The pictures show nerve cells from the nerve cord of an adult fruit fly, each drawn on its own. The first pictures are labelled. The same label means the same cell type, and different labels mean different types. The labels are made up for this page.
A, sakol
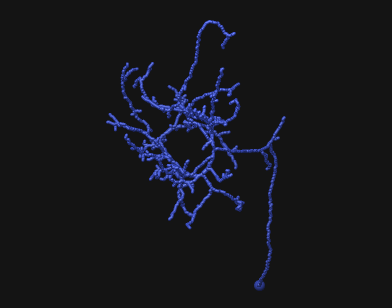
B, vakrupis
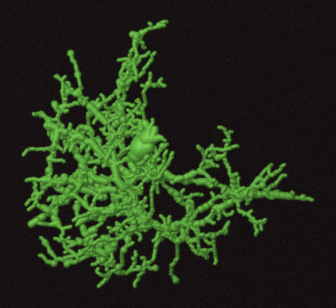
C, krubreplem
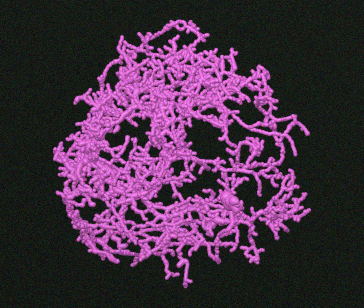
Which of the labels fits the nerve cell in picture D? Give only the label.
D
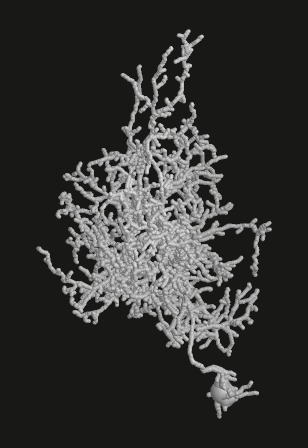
vakrupis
